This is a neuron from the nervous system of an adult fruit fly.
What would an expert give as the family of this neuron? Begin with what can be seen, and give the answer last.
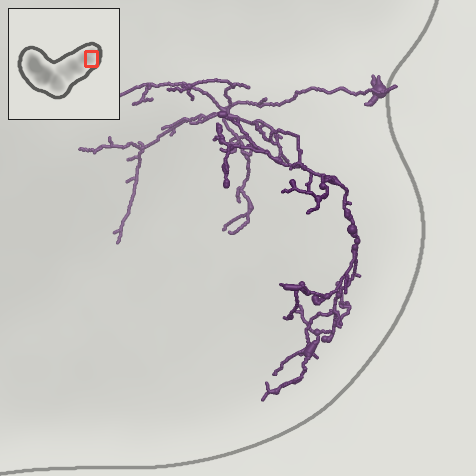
Dozens of branch ends can be seen. In this view it is about as wide as it is tall. This is a nerve-cord intrinsic neuron. Its family is hemilineage 19A.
